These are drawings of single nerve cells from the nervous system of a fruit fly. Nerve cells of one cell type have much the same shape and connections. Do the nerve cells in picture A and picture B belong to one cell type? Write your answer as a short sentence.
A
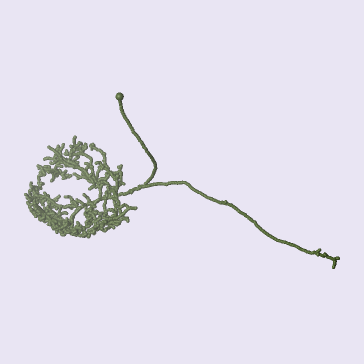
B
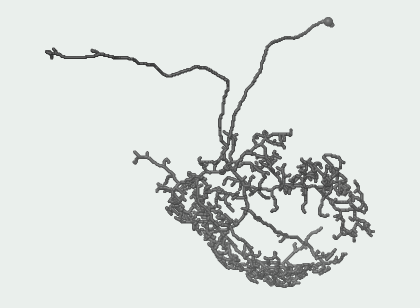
They are of the same cell type.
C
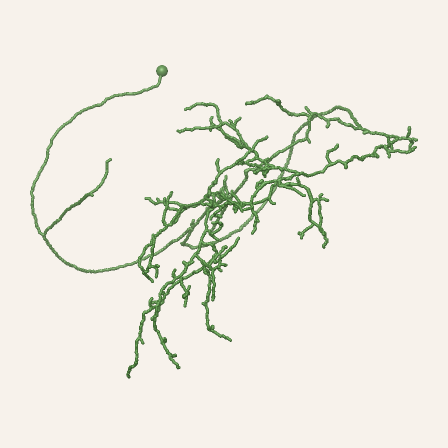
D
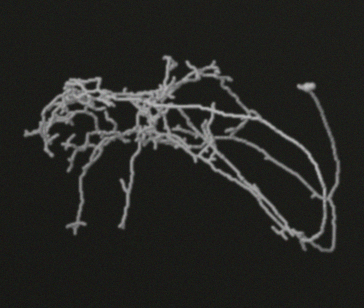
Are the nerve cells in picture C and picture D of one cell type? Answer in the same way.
They are of the same cell type.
